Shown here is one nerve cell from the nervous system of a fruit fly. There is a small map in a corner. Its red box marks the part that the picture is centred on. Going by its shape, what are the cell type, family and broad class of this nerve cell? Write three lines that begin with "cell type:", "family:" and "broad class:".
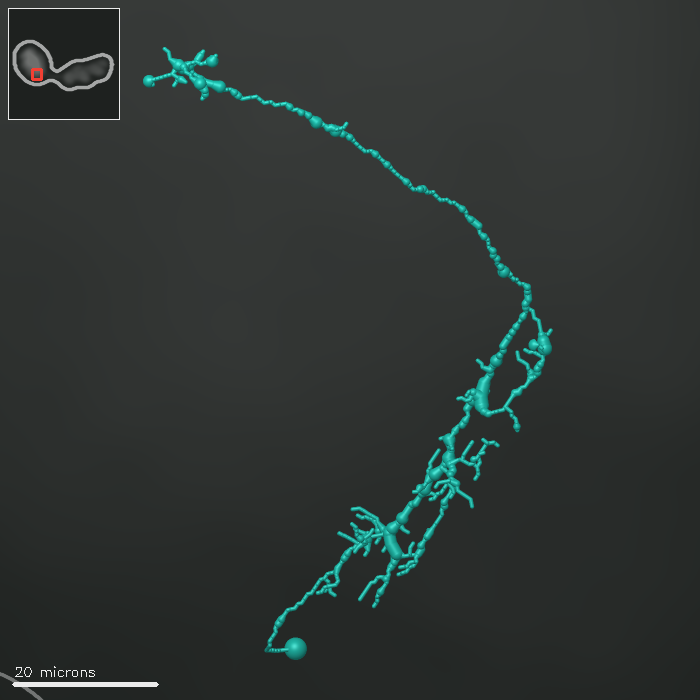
cell type: Tm12
family: Tm
broad class: optic-lobe intrinsic neuron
